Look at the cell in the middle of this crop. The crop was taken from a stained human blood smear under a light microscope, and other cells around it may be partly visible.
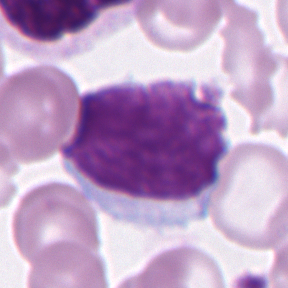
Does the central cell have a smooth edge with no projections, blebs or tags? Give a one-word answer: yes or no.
No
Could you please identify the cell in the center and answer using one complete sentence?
The centrally placed cell is classified as a typical lymphocyte.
